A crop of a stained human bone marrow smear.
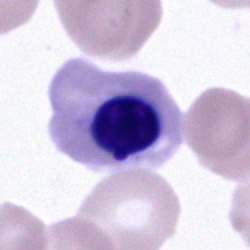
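Erythroblast here, with a small knob jutting from the lower edge of its nucleus. The chromatin is dense and very dark purple all the way through. There's plenty of cytoplasm, covering more area than the nucleus, and it's a pale lilac-blue.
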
